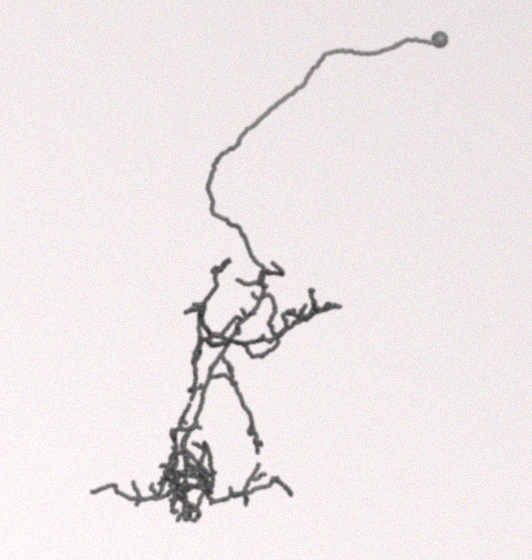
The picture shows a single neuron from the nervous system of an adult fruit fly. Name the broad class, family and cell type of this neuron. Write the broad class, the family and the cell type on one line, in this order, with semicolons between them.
central-brain intrinsic neuron; hemilineage DL1_dorsal; CB2310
